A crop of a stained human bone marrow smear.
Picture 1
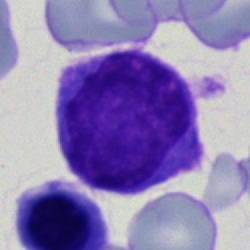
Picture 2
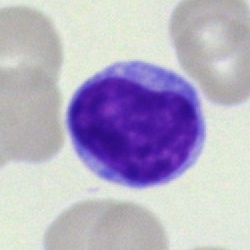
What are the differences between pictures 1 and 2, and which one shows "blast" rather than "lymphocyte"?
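Picture 1: blast. Picture 2: lymphocyte. Outline: blast angular, with straight edges and corners; lymphocyte smooth and roughly round. Chromatin: blast fine and evenly spread, no coarse dark clumps; lymphocyte dense, dark purple, coarsely clumped.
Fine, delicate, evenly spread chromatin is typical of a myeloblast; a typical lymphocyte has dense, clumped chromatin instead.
Cytoplasm: blast scant, deep blue-purple, no vacuoles; lymphocyte without visible granules.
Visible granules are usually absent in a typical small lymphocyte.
Nucleolus: none distinct in the lymphocyte.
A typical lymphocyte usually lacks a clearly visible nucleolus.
Surroundings: small purple fragment just off the blast's upper right edge; red cells around the lymphocyte, not touching it.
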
